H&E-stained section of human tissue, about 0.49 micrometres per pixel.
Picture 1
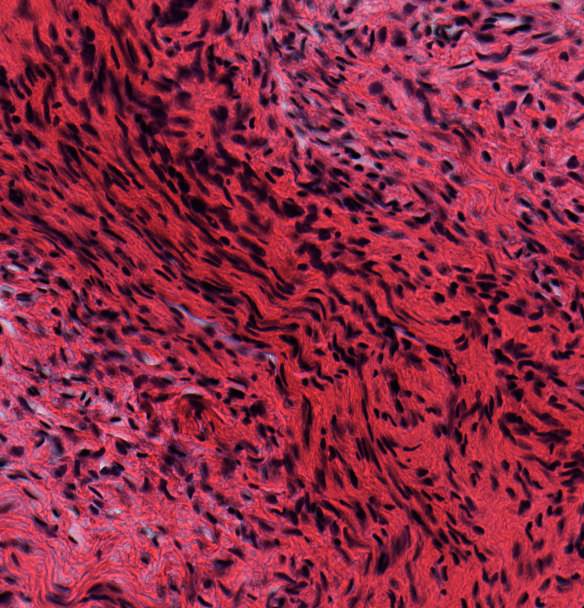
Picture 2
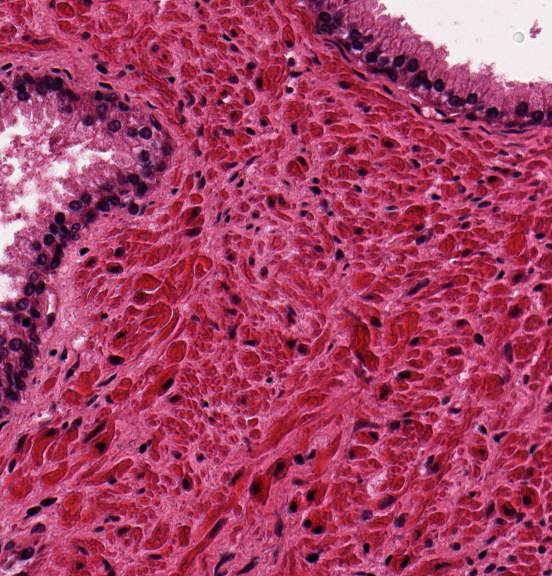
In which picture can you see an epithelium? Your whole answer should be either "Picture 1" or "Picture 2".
Picture 2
